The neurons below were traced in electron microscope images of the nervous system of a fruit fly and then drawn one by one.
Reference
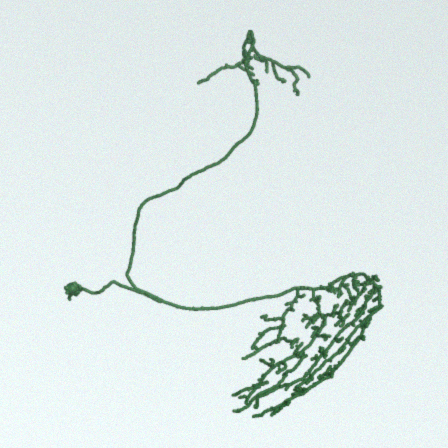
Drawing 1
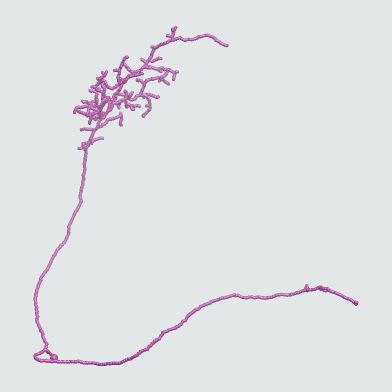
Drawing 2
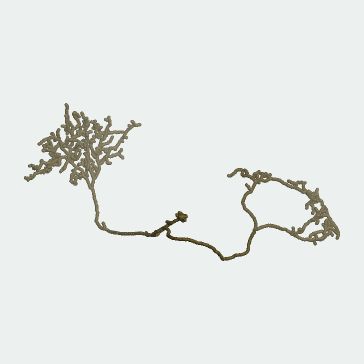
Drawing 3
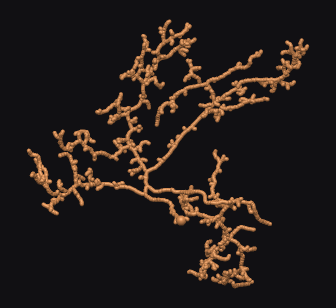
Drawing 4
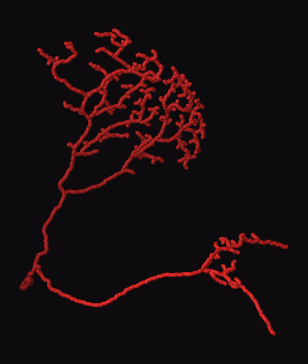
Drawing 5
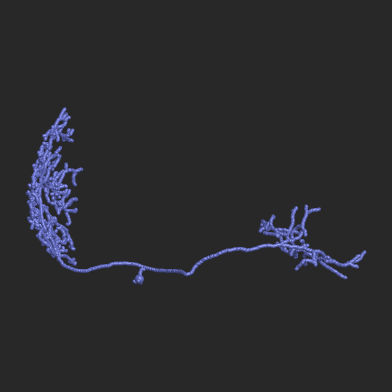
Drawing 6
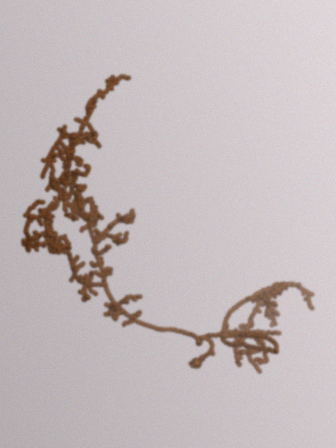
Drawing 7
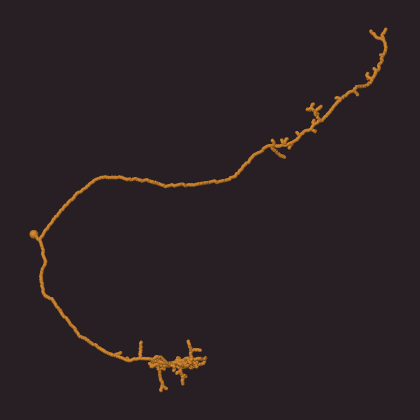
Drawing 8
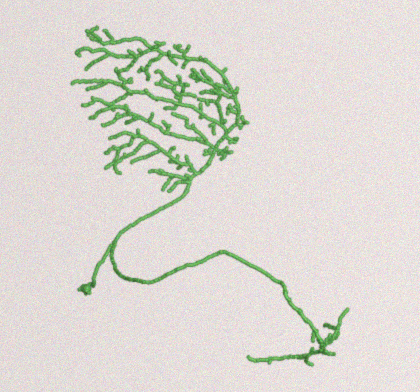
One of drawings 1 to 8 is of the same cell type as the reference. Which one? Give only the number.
8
